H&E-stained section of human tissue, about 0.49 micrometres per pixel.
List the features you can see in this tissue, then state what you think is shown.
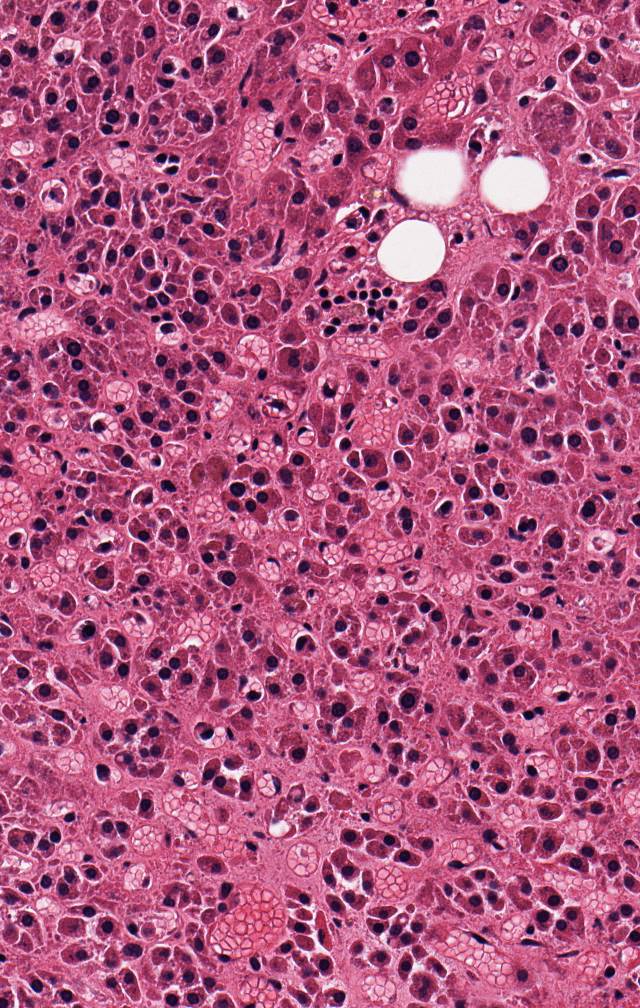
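Look first at the many cells scattered throughout whose cytoplasm is filled with small clear vacuoles. Others have dense pink granular cytoplasm with no vacuoles. The nuclei are small, round and dark, and mostly central. Just below the large empty spaces sits a small cluster of tiny dark round nuclei. This is the adrenal gland.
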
